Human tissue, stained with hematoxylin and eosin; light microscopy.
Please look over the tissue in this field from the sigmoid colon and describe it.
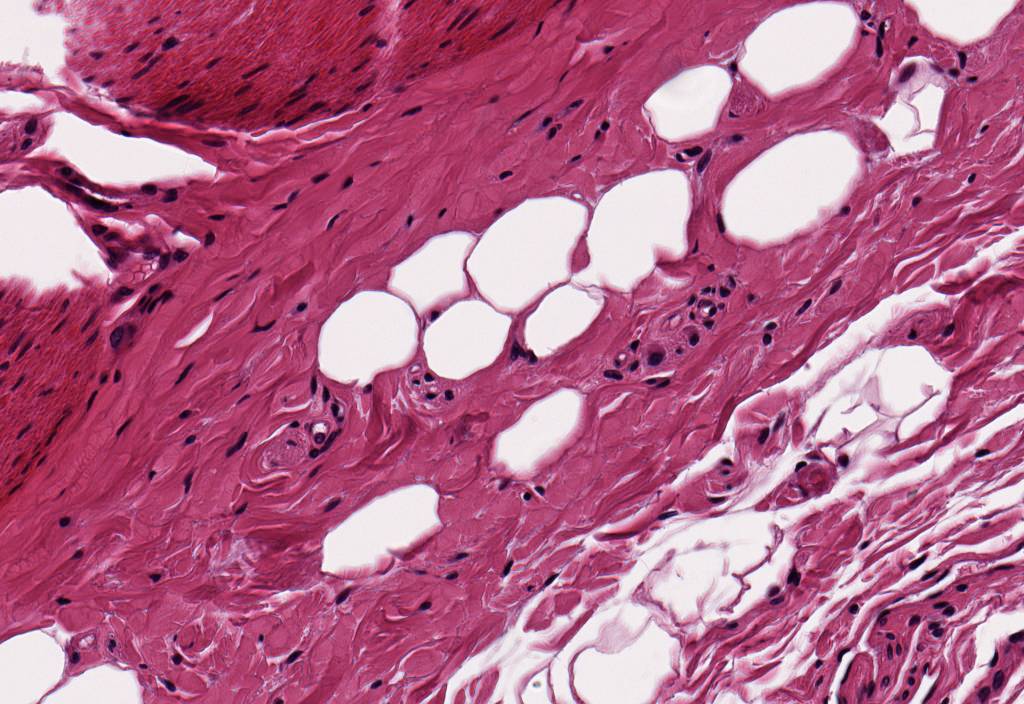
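Most of what I see is dense pink collagenous stroma, and fat cells are set here and there within it. Up in the top left corner and down the left edge there are deeper red bundles of smooth muscle with elongated nuclei. The fibroblast nuclei in the stroma are dark, spindle-shaped and sparse. Near the centre, between the fat cells, I can pick out small thin-walled vessels.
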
